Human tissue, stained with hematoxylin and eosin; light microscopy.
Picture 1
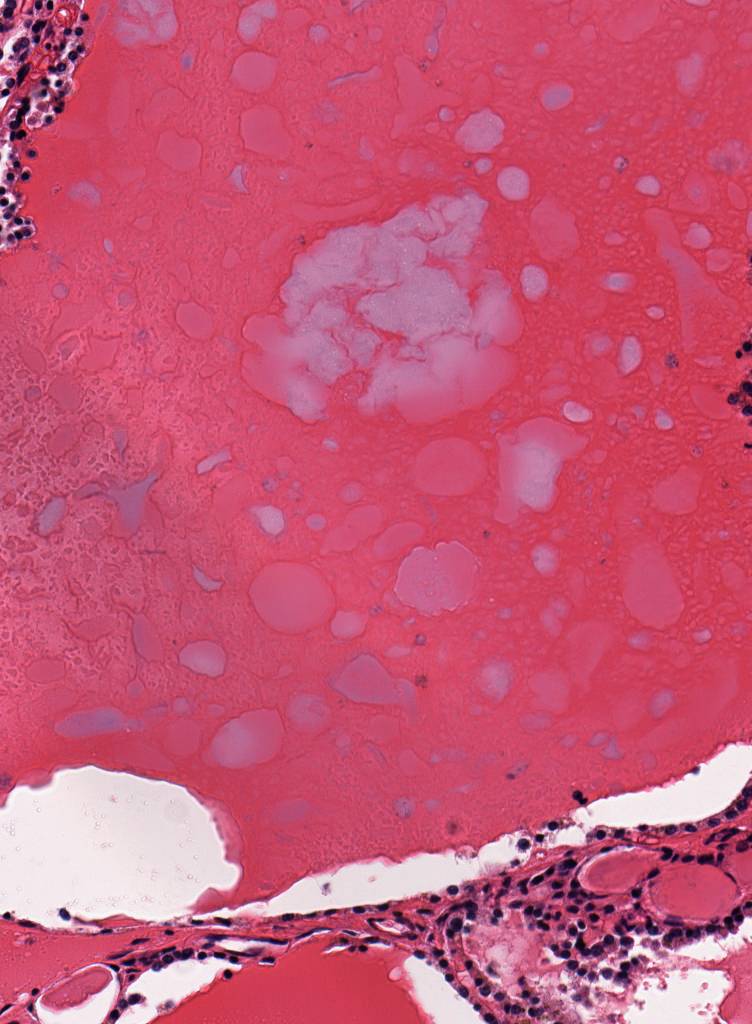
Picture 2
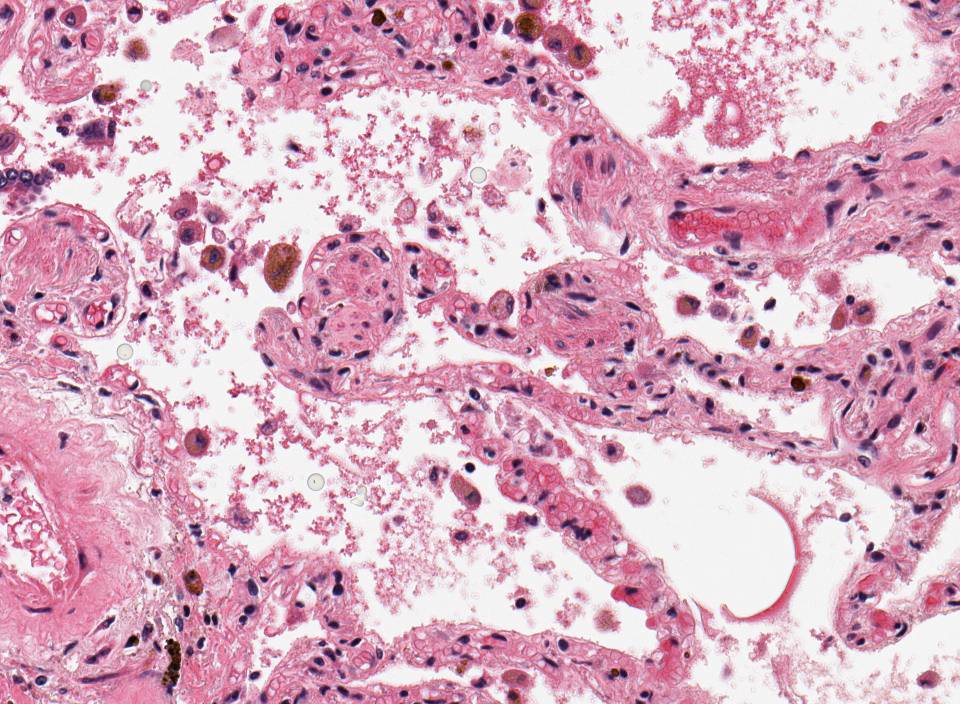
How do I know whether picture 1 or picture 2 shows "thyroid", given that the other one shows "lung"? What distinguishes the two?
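Thyroid = picture 1; lung = picture 2. Picture 1: large colloid mass with almost no cells or nuclei, studded throughout with many small round pale vacuoles; larger irregular pale greyish-pink patch near its centre. Picture 2: thin branching strands of cellular tissue dividing the field into wide, irregular empty spaces.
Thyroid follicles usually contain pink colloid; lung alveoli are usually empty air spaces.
Bottom edge of picture 1: small follicles lined by flattened to cuboidal cells with dark round nuclei.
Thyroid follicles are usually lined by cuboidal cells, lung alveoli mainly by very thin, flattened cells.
Picture 2 also: rounded macrophages lying free in the spaces with coarse golden-brown granular pigment; no glands.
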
